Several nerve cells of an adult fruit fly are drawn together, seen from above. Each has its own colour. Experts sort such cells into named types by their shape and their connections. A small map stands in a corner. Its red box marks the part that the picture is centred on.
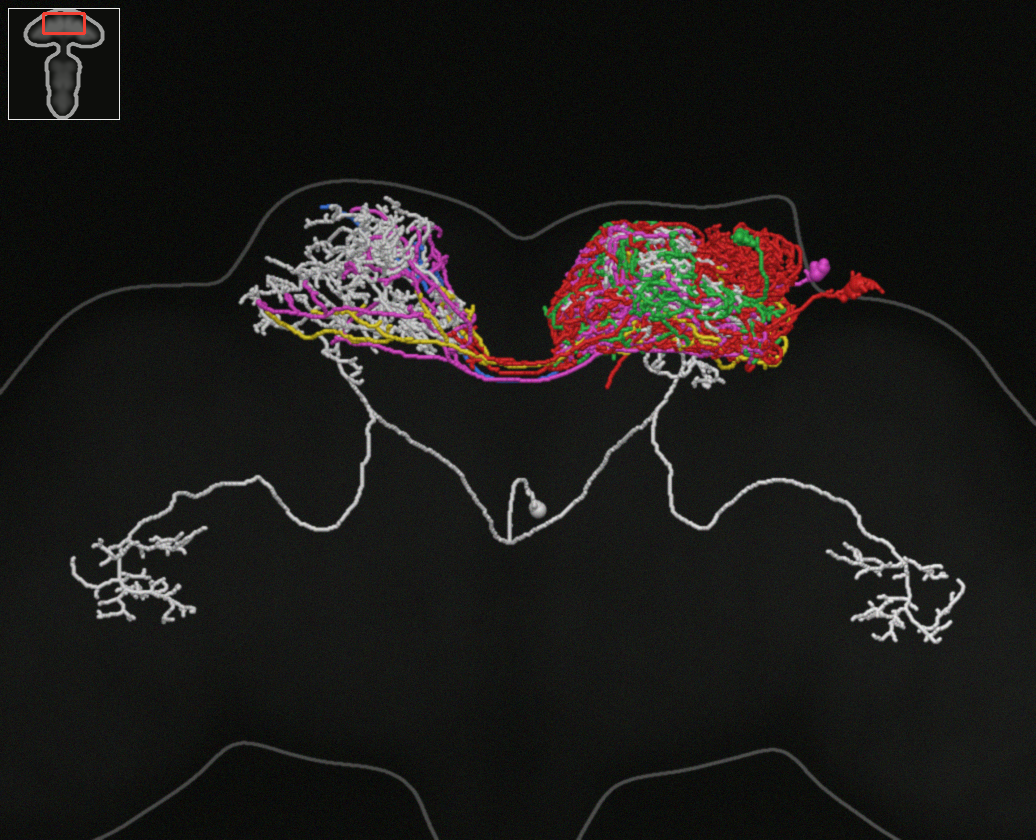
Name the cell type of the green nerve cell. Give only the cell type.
lLN2X02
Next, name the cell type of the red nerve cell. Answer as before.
lLN2T_d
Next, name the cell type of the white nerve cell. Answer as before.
M_imPNl92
